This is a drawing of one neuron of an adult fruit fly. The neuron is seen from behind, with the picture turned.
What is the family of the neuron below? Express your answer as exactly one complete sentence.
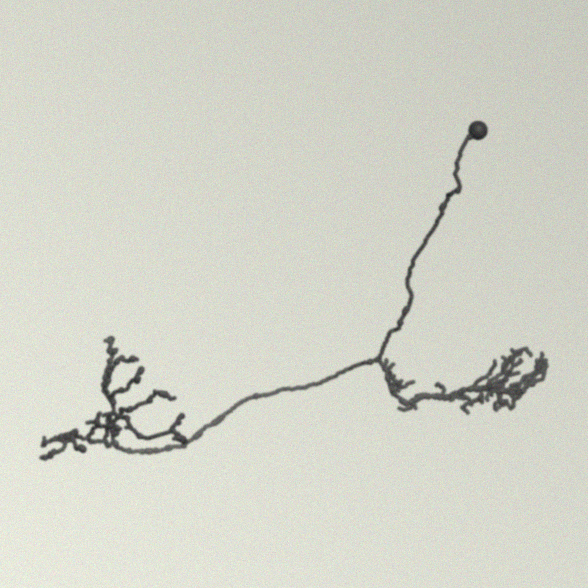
The neuron is part of the family known as hemilineage DL1_dorsal.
